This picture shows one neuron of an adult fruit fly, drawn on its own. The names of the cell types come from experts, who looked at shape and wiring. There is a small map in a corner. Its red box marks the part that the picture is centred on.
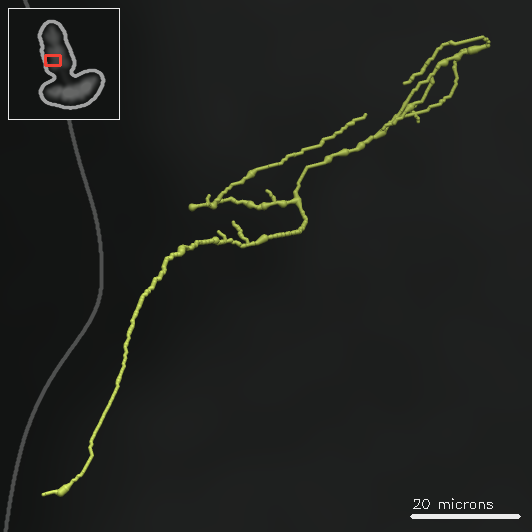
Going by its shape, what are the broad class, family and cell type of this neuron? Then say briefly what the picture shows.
It is a sensory neuron entering the nerve cord. The name of its family is class gustatory. Its cell type is WG3. It lies in the nerve cord. The drawing shows no cell body. There are a dozen or fewer branch ends.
